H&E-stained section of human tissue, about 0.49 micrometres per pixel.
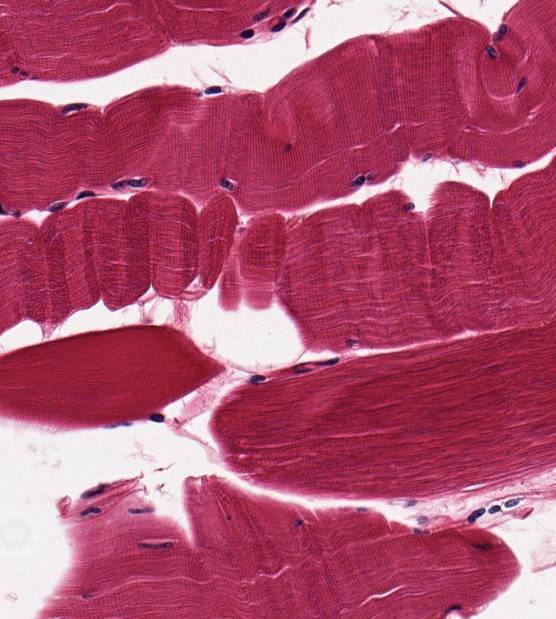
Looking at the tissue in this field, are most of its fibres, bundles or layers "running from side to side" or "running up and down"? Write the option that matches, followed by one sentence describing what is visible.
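Running from side to side. Long, unbranched muscle fibres run roughly horizontally across the field in parallel rows.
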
